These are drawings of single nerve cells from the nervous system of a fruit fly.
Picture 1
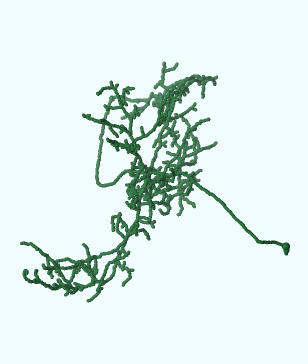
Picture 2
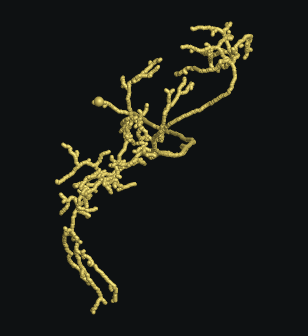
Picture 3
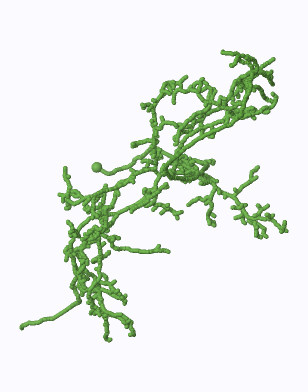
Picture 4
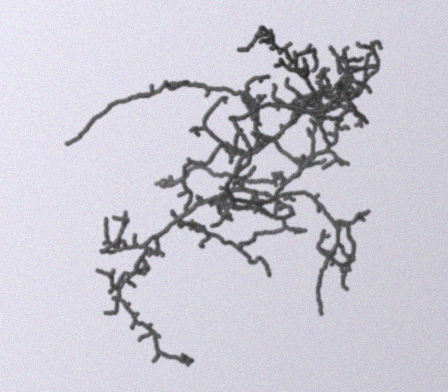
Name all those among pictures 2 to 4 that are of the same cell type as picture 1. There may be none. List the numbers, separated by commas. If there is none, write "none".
3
